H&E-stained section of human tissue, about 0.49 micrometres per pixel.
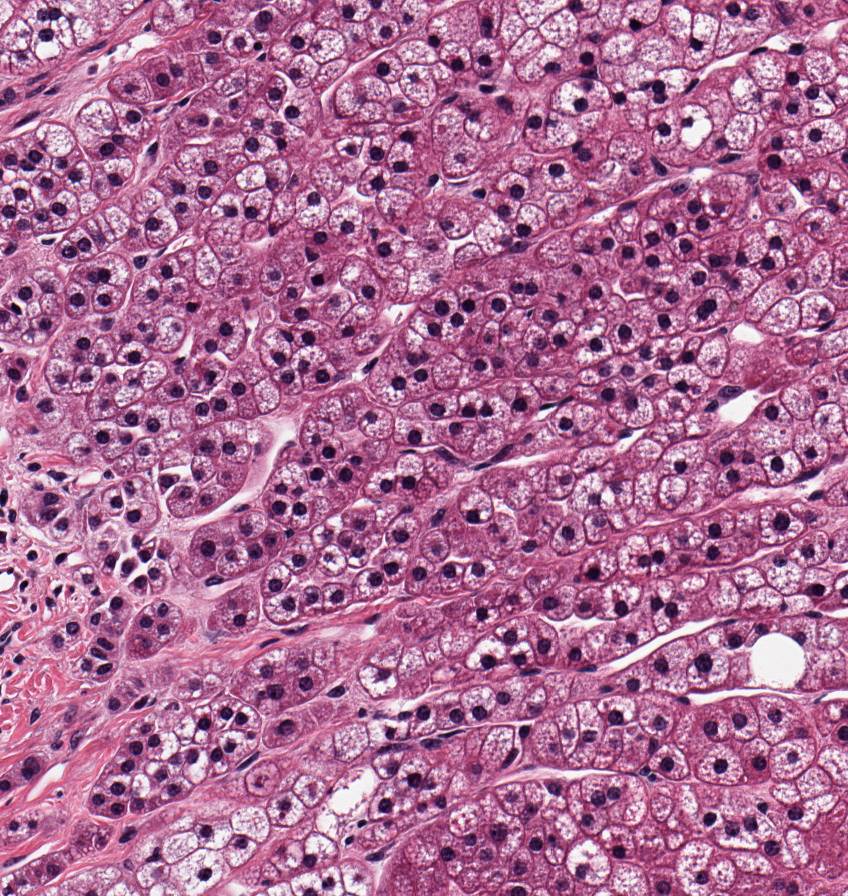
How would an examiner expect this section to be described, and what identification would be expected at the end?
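Cells here sit in nests and cords running diagonally, lower left to upper right. Many have pale, finely vacuolated, bubbly cytoplasm, and most nuclei are round and central. At the lower left edge, denser pink fibrous tissue with spindle-shaped nuclei. This is adrenal gland.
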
